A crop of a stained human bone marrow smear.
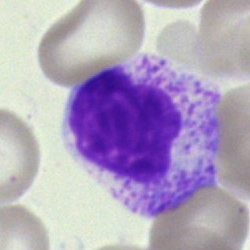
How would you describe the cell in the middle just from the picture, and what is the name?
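The outline here is irregular, a bit angular rather than round. Over toward the left sits the nucleus, one single mass with an uneven, notched edge. There's plenty of pale lilac-blue cytoplasm, widest on the right side. So that's a myelocyte.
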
